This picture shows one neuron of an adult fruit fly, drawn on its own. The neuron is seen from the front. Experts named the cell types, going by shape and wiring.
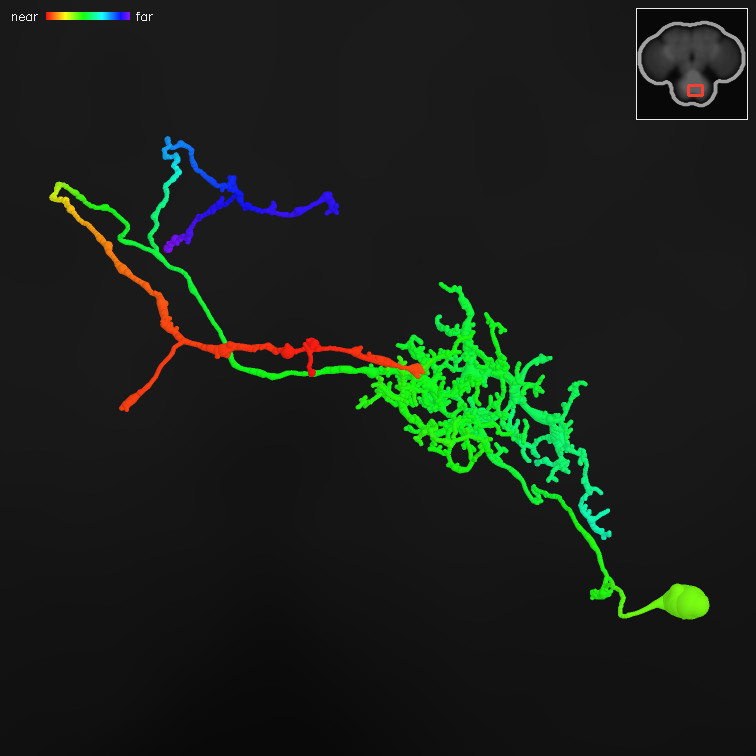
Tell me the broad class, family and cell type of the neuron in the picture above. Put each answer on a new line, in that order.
nerve-cord intrinsic neuron
hemilineage 10B
IN10B028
